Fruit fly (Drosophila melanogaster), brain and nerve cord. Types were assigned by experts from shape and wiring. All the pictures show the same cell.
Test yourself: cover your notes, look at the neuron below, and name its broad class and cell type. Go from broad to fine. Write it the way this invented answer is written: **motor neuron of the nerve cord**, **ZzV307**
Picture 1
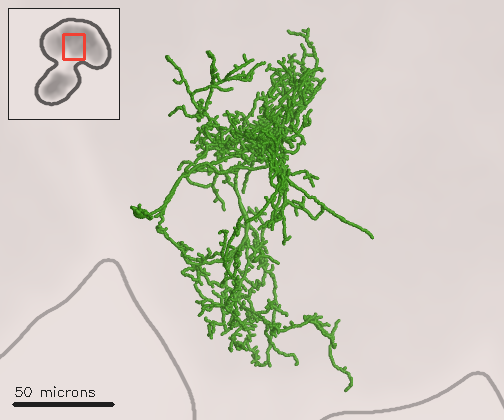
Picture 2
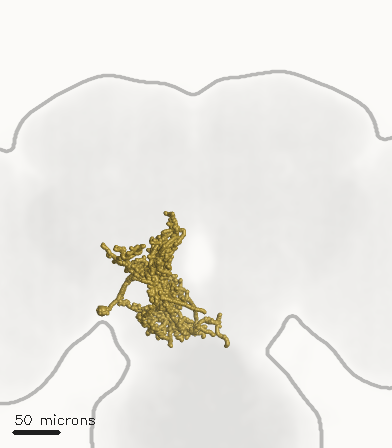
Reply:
**central-brain intrinsic neuron**, **VES104**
